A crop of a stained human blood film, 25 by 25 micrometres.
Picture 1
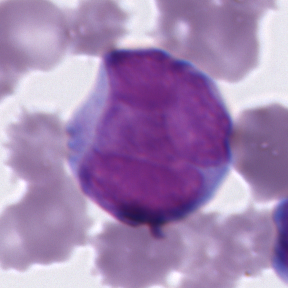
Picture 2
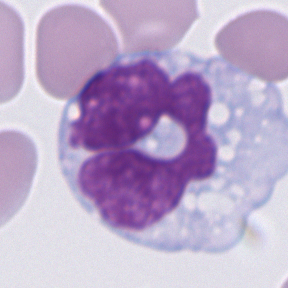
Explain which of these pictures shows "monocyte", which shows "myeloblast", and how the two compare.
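Picture 1 shows a myeloblast; picture 2 shows a monocyte. The monocyte nucleus is folded into a curved, lobed shape wrapped around a pale island of cytoplasm.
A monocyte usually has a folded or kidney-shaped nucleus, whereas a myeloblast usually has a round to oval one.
The myeloblast's chromatin is finely textured rather than clumped, and a curved fold or groove crosses the lower part of its nucleus. This nucleus fills about 80% of the cell's area, and the cytoplasm is pale blue.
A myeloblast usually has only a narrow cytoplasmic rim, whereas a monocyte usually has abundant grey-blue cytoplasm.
The monocyte nucleus, about 14 micrometres across, lies toward the left; many small clear vacuoles lie in the cytoplasm, most numerous on the right.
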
